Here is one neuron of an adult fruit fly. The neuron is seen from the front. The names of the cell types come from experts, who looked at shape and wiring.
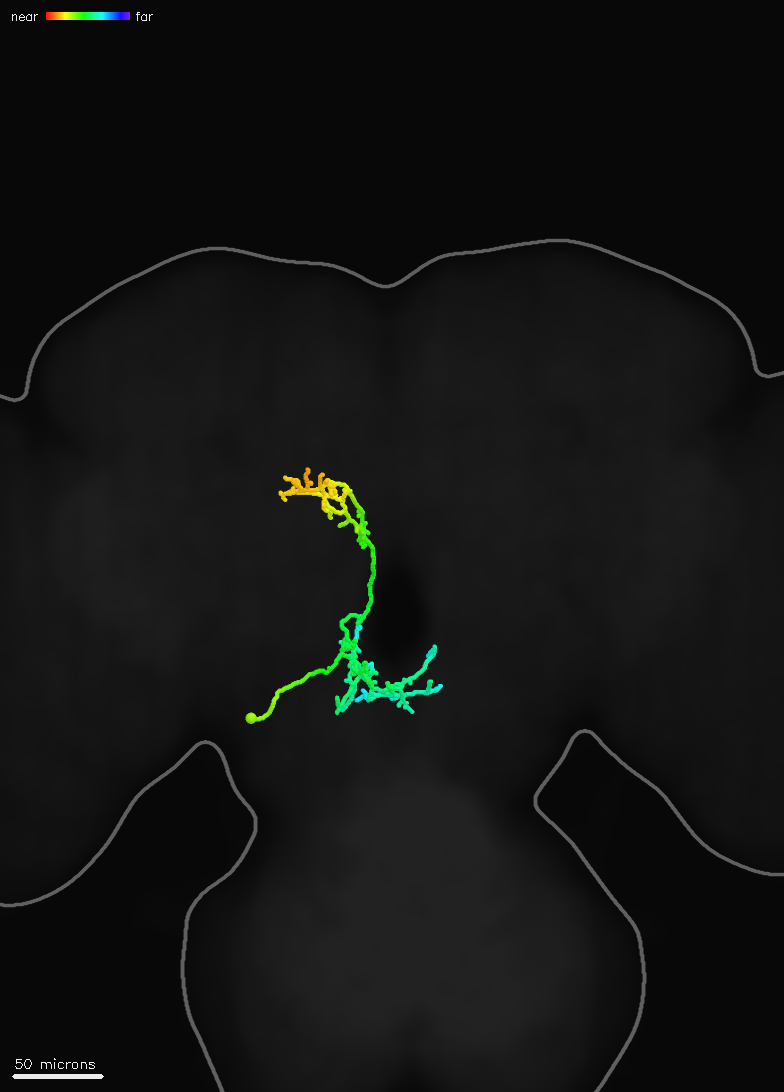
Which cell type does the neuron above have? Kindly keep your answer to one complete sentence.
The cell type carried by this neuron is CB2620.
